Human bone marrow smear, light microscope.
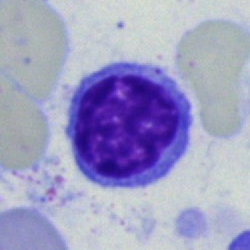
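Lymphocyte. Notice how the dark purple chromatin is coarsely clumped, with paler gaps between the clumps. Take your time looking for a nucleolus; none is distinct here. A narrow rim of blue cytoplasm runs all the way around the nucleus, and you'll find no vacuoles in it.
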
